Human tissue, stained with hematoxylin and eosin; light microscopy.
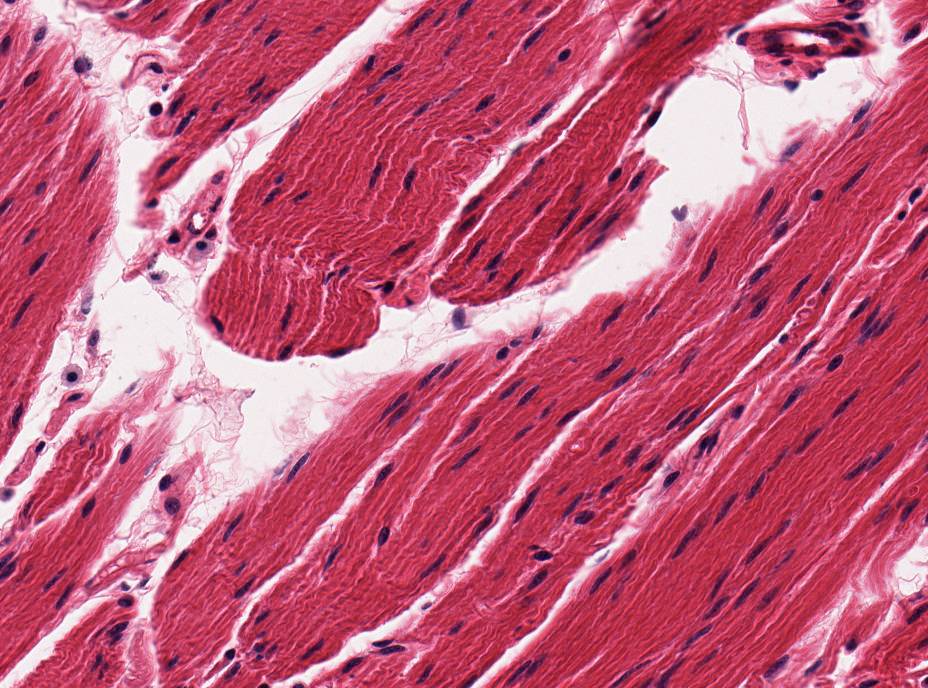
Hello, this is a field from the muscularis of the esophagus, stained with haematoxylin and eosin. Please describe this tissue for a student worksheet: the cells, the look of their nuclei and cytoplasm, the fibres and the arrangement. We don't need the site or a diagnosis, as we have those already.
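Between the bundles I can make out loose, delicate connective tissue with scattered small round nuclei, mostly at the upper left. Empty clefts separate the muscle bundles, and the largest of them runs across the upper centre. I find no fat cells anywhere in the field.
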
